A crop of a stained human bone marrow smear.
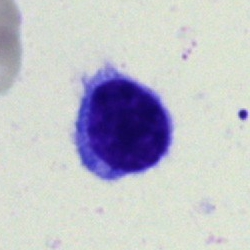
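Lymphocyte in a stained human bone marrow smear. Looking closer, small ragged projections stick out from its upper-left edge. The nuclear chromatin stains a dense dark purple, and the cytoplasm is blue, with no granules I can find.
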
